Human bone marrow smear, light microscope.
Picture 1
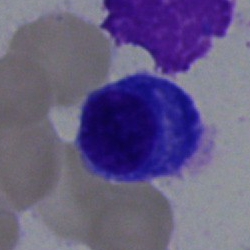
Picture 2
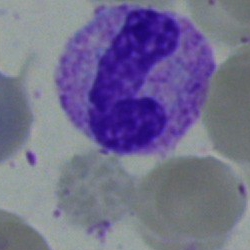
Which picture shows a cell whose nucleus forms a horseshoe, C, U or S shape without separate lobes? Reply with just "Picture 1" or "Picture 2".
Picture 2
